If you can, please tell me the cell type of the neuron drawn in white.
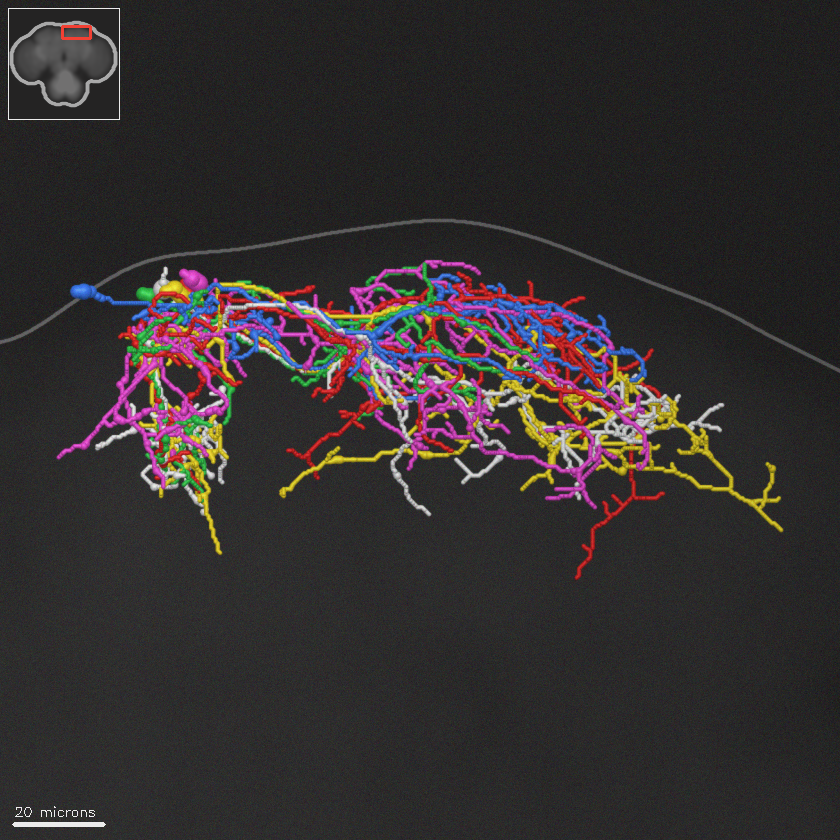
CB3120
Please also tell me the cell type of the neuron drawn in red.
CB2040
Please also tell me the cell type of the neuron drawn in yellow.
SLP433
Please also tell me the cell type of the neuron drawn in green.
CB2876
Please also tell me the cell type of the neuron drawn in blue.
CB3043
